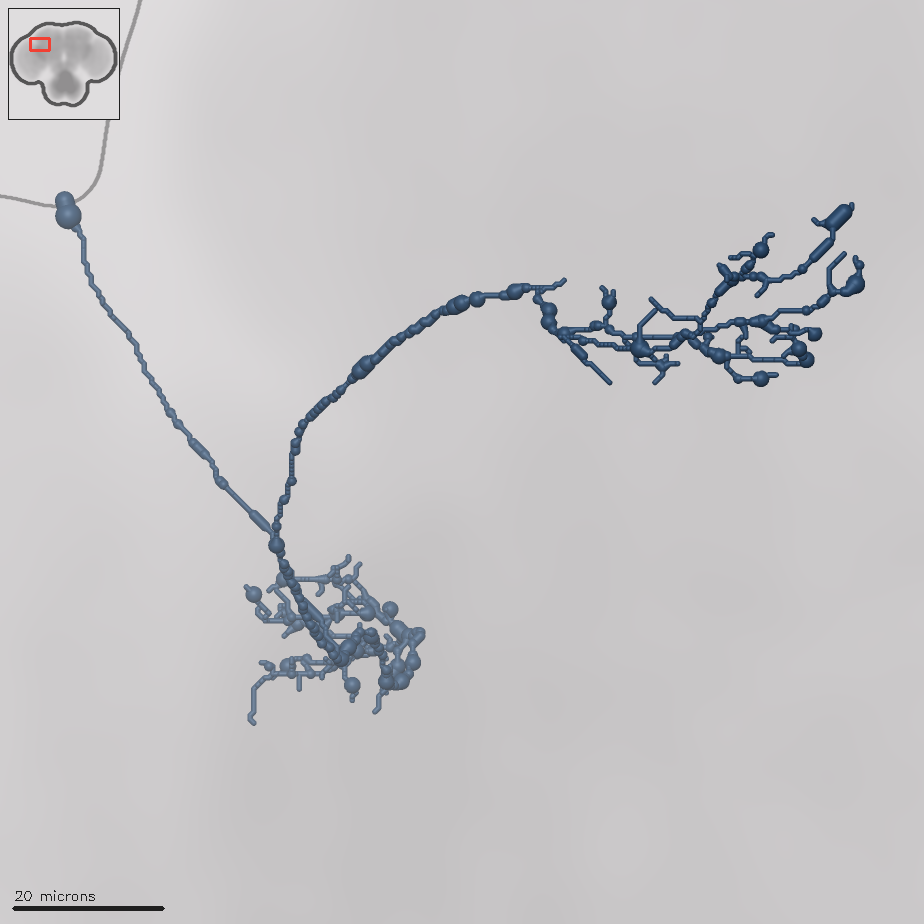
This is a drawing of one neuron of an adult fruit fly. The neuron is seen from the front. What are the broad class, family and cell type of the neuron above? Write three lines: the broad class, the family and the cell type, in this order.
visual projection neuron
hemilineage VPNd2
LC10d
